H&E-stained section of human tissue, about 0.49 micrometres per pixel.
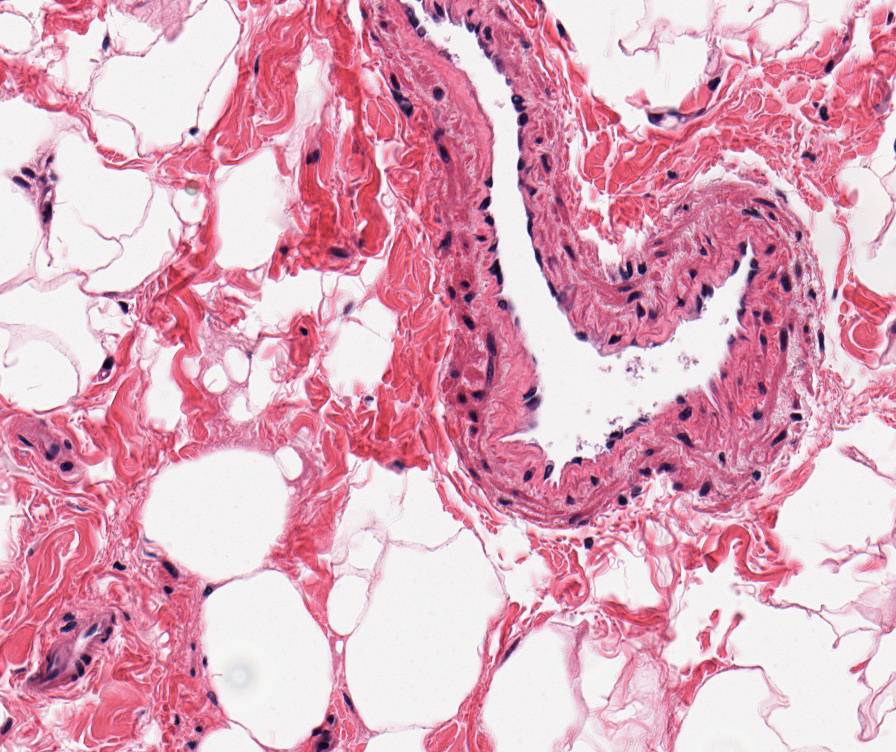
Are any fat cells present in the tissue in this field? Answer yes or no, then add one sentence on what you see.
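Yes. Adipocytes with large empty vacuoles fill much of the left and lower parts of the field.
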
